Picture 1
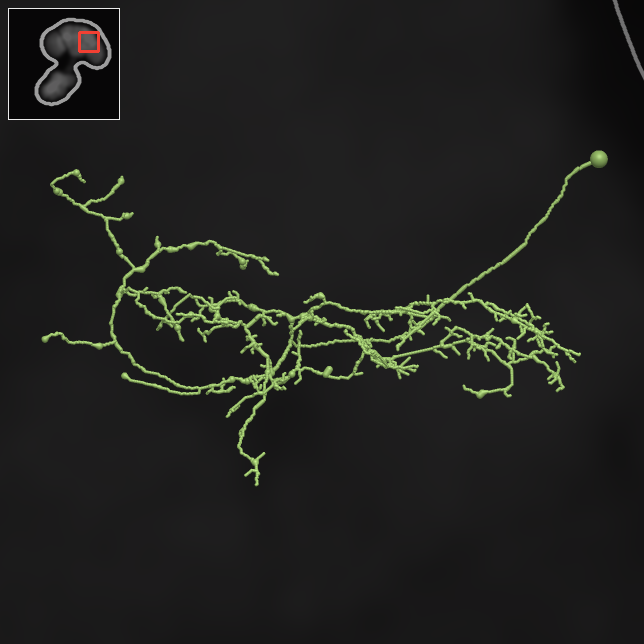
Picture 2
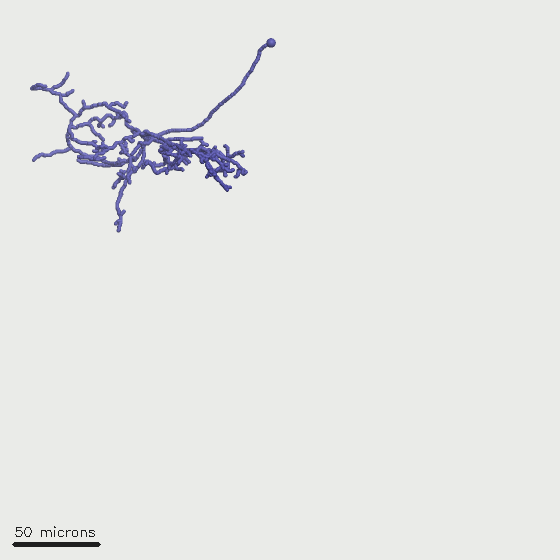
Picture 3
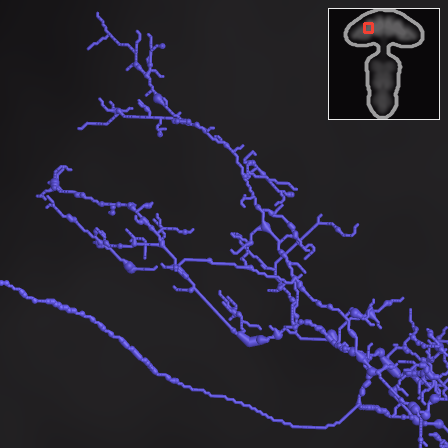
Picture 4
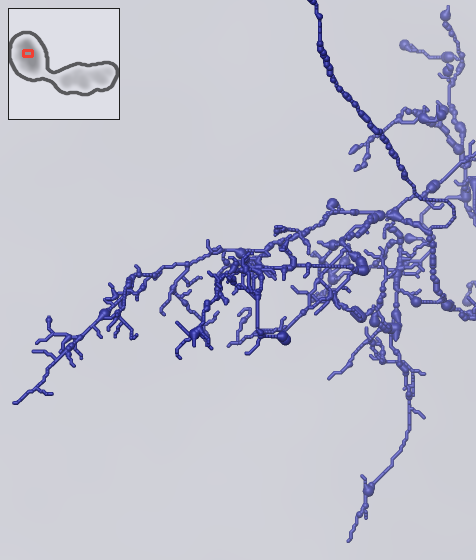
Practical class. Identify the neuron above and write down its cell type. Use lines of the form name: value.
cell type: PLP114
